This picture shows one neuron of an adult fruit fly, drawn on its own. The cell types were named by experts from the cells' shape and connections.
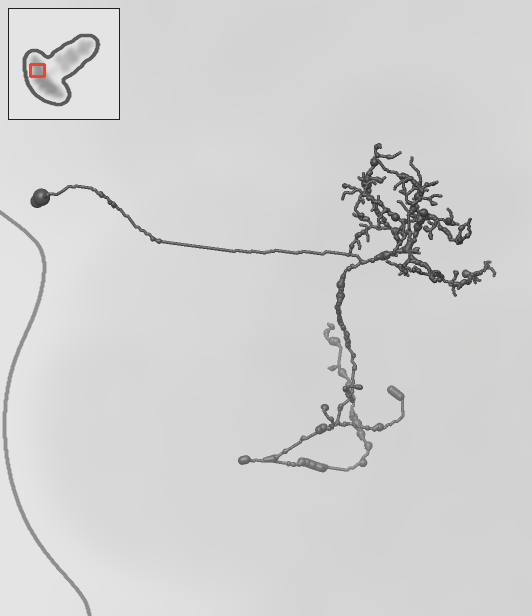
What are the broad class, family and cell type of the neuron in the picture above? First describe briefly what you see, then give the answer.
Dozens of branch ends can be seen. In this view it is wider than it is tall. Its broad class is central-brain intrinsic neuron. The family is hemilineage VLPl2_posterior. The cell type is LHAV2b4.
